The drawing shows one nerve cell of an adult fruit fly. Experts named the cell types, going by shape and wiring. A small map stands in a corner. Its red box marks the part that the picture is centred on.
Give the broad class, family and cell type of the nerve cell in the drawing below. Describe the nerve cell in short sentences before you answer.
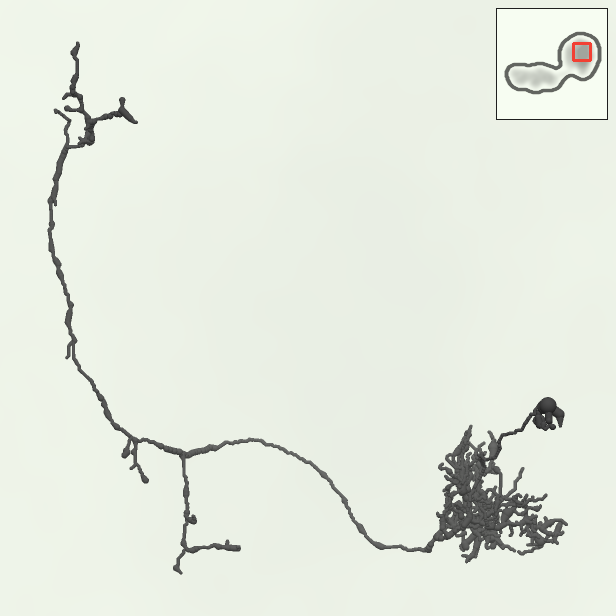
The picture shows dozens of branch ends. As drawn here it is about as wide as it is tall. It is a central-brain intrinsic neuron. Its family is hemilineage ALl1_ventral. The cell type is VP5+VP3_l2PN.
